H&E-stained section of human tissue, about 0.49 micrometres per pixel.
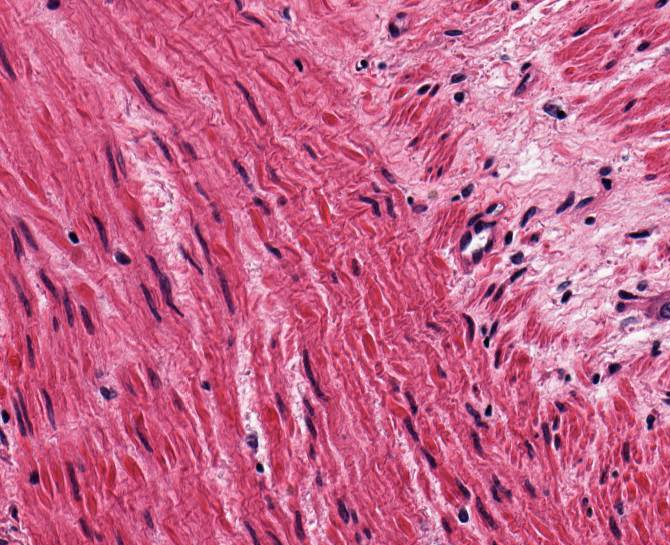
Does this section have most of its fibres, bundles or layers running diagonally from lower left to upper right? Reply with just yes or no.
No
